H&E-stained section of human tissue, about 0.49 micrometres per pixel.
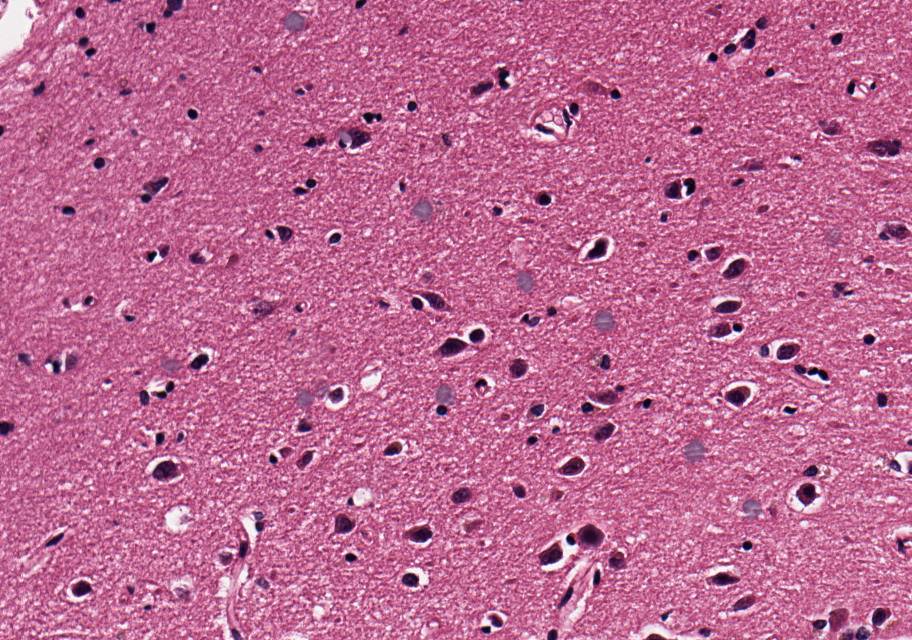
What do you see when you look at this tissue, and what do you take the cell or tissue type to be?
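The whole field is finely fibrillary pink neuropil, with cells scattered singly, no layering, and no glands, epithelium or tubules. Many small round dark nuclei lacking visible cytoplasm sit evenly among neurons. Only a few thin-walled small vessels show: top centre and, elongated, lower left. This is cerebral cortex.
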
